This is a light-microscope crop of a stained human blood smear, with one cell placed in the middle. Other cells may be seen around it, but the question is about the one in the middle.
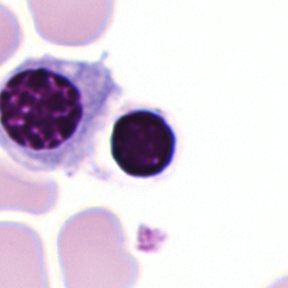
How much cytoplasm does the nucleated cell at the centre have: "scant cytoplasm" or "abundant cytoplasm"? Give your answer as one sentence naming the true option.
This cell has scant cytoplasm, no more than a thin rim.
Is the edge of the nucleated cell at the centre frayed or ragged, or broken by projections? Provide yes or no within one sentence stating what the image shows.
No, the cell's outline is smooth, without projections.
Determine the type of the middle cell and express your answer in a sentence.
The crop centres on a single cell, and that cell is a normoblast.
